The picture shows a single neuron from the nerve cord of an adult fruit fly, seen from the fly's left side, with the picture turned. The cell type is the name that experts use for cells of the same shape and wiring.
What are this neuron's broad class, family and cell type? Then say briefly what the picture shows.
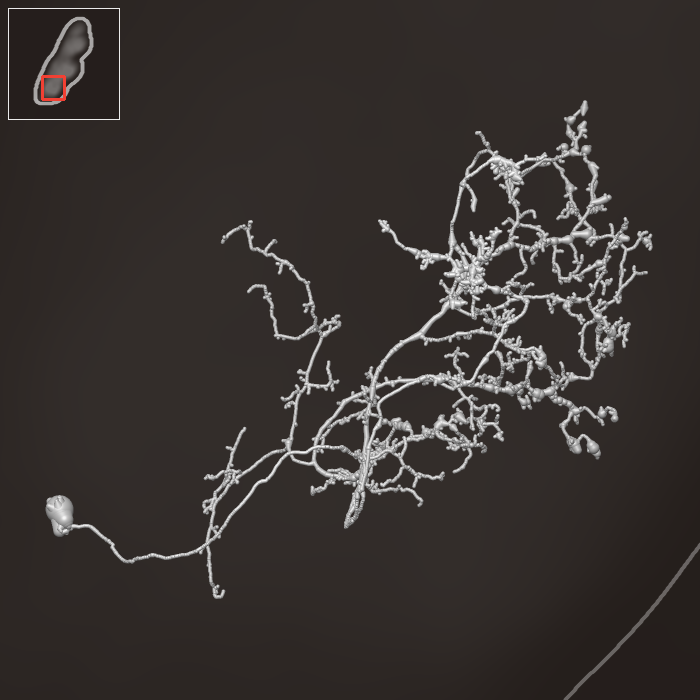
This is a nerve-cord intrinsic neuron. Its family is hemilineage 09A. It is of cell type IN09A026. The picture shows more than a hundred branch ends. As drawn here it is about as wide as it is tall.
